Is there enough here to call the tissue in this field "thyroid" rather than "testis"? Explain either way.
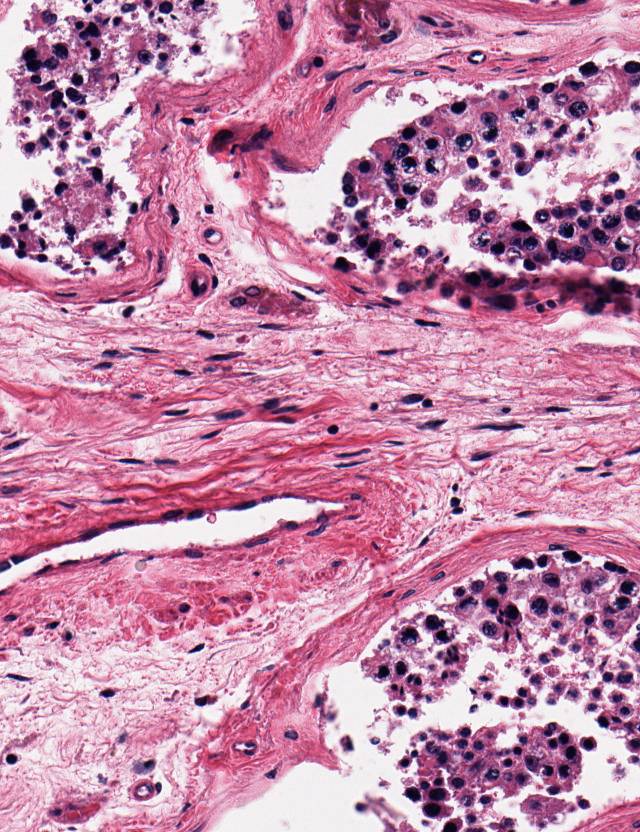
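This is testis. Three rounded nests of cells, at top left, top right and bottom right, are separated by pink fibrous stroma. Each nest is made of cells with round, darkly staining nuclei and pale pink cytoplasm, lying loosely with clear spaces between them.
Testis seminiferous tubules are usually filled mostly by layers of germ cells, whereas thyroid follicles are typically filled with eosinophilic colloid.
Because these nests are made of cells, they agree with testis rather than thyroid.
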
